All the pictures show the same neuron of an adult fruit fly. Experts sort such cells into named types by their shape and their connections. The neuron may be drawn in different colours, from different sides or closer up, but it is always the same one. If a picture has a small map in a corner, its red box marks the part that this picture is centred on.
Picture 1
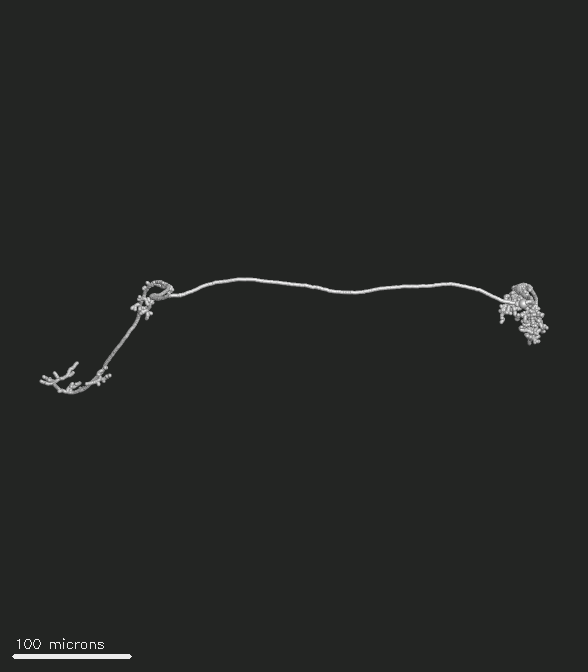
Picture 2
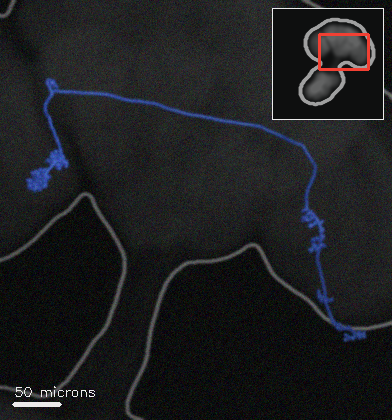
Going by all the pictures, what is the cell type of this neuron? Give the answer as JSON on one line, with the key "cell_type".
{"cell_type": "LC14b"}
